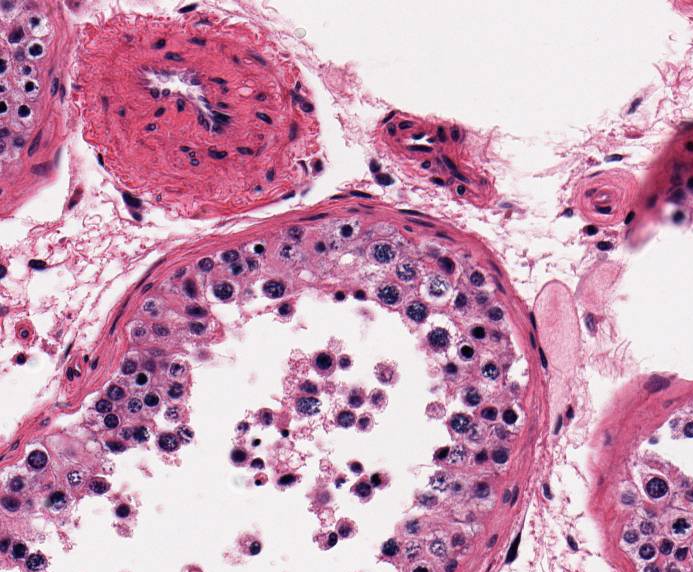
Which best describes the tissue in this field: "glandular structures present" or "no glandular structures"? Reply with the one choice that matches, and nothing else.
Glandular structures present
